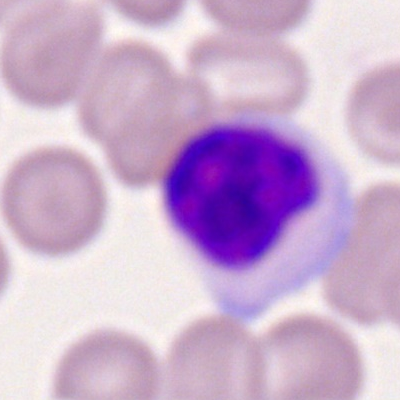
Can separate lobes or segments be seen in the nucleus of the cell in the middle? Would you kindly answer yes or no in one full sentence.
No, one compact round, oval or kidney-shaped mass makes up the nucleus of this cell.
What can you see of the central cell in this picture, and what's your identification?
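Chromatin first: dark purple and coarsely clumped. Next, the cytoplasm, which is pale blue. Checking it for granules finds none visible, and checking for vacuoles finds none either. Last, the name: lymphocyte.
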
